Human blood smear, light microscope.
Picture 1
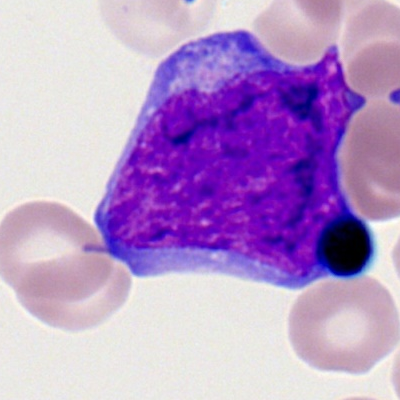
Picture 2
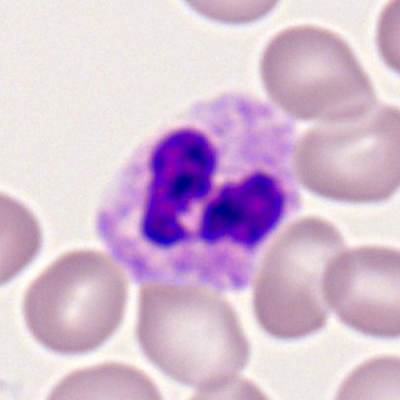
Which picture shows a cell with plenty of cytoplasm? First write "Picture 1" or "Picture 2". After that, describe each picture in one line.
Picture 2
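Picture 1: The nucleus is a single unlobed mass filling most of the cell.
Picture 2: The cytoplasm is abundant and pale lilac-pink.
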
